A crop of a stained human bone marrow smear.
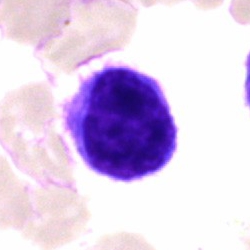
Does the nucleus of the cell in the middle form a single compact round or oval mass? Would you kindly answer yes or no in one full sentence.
Yes, the nucleus takes the form of a single compact round or oval mass.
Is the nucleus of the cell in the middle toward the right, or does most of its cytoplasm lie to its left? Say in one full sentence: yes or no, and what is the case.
Yes, the nucleus of the cell is shifted toward the right.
